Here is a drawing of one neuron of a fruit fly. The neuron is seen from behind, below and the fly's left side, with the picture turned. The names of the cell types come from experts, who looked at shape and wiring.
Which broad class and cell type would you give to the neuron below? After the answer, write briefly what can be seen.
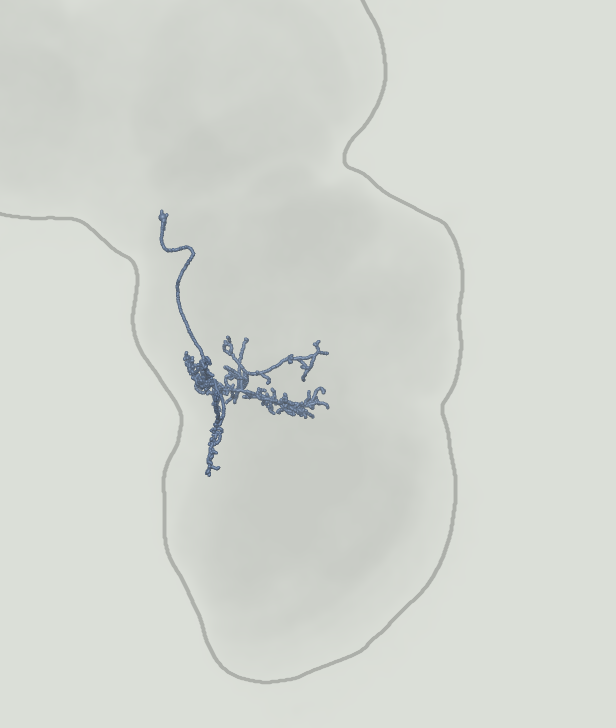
It is a central-brain intrinsic neuron. Its cell type is ATL018. As drawn here it is taller than it is wide.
